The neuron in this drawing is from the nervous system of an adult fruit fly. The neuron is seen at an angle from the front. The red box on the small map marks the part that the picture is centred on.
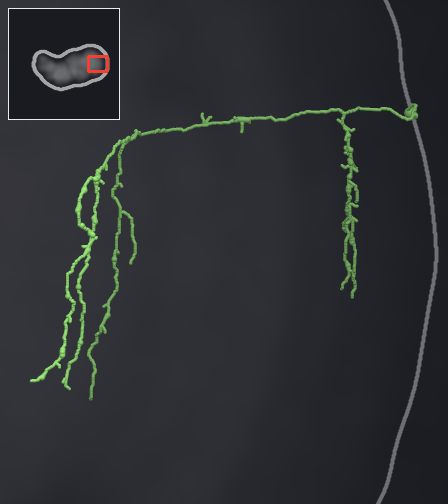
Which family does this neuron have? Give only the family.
TmY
